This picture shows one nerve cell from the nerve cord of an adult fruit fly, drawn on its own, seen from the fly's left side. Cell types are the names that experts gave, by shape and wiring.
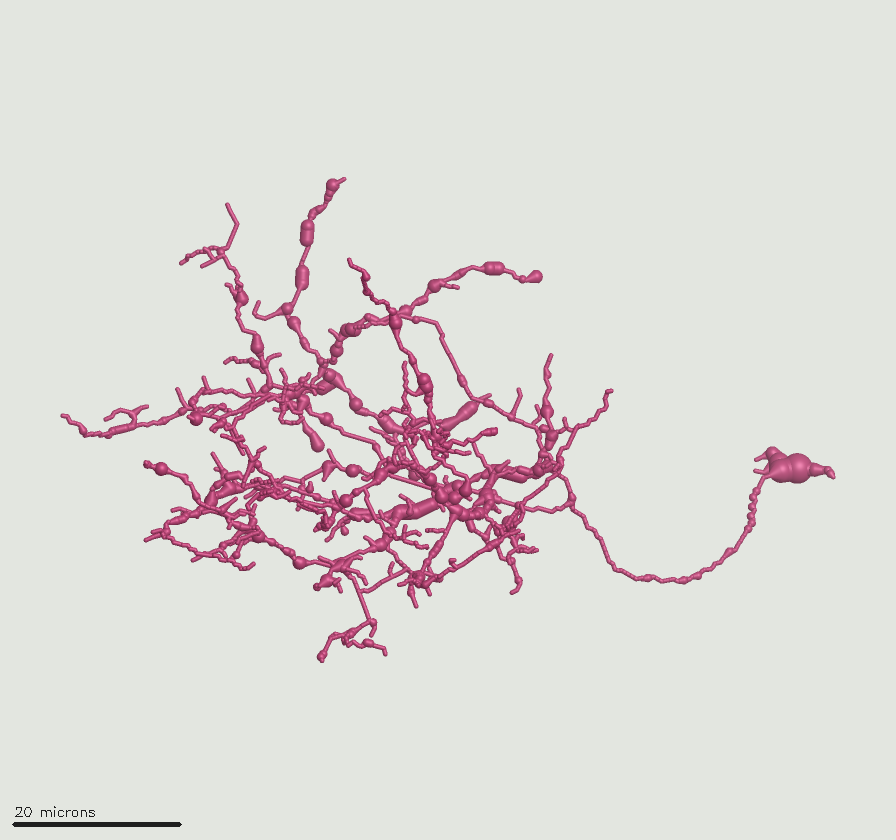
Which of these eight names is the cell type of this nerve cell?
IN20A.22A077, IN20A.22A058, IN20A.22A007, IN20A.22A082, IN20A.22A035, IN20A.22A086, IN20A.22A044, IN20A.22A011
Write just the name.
IN20A.22A035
